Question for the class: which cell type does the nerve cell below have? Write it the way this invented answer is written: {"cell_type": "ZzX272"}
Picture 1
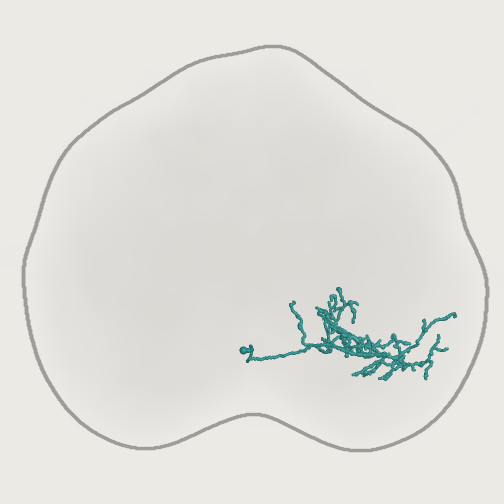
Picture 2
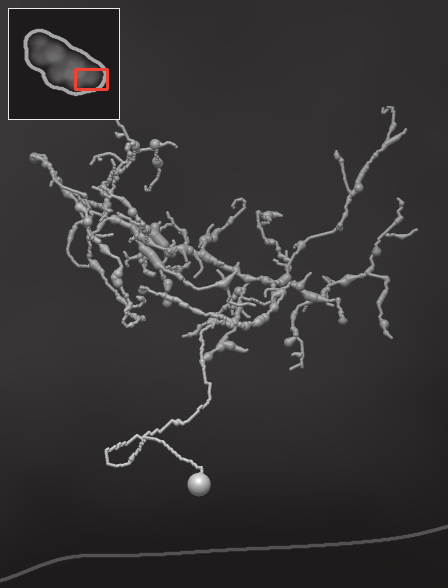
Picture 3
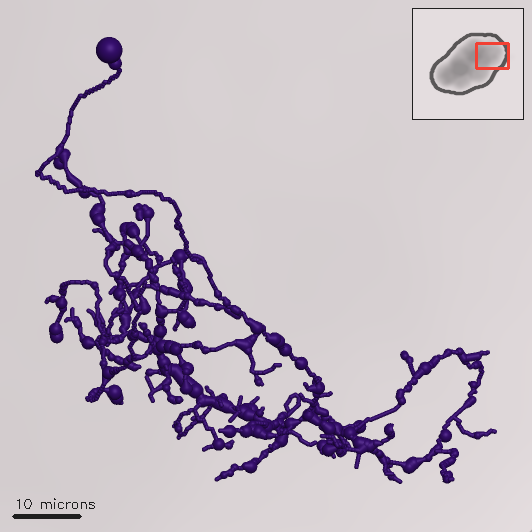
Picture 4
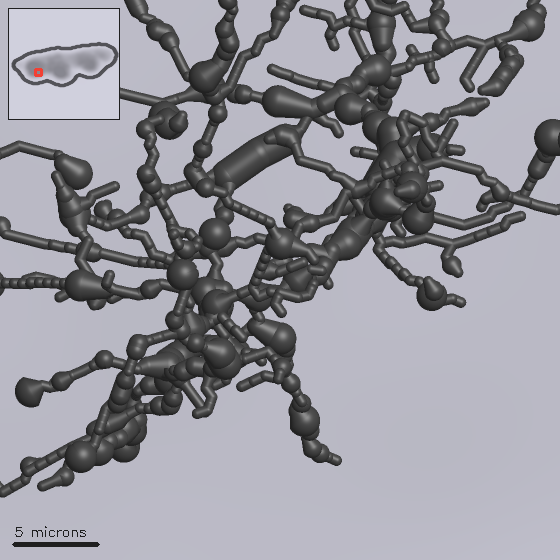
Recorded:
{"cell_type": "IN14A069"}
